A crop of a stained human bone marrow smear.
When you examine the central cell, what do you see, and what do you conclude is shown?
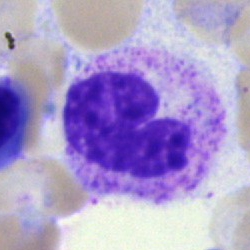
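Kidney-shaped nucleus, indented on its right side. Nucleus placed left; cytoplasmic rim wider on the right. Chromatin clumped into darker patches. Fine purple-pink granules scattered throughout the cytoplasm. Cell: band neutrophil.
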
